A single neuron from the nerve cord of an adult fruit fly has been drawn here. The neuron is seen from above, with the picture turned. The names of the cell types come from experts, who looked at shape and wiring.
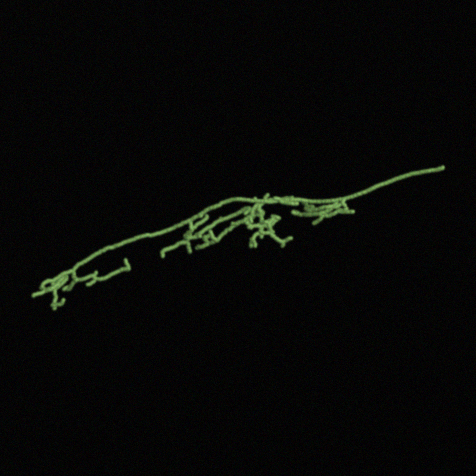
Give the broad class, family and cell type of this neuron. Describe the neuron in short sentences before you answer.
No cell body is drawn. As drawn here it is more than twice as wide as it is tall. This is a descending neuron. Its family is hemilineage VLPl&p2_posterior. The cell type is DNp66.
